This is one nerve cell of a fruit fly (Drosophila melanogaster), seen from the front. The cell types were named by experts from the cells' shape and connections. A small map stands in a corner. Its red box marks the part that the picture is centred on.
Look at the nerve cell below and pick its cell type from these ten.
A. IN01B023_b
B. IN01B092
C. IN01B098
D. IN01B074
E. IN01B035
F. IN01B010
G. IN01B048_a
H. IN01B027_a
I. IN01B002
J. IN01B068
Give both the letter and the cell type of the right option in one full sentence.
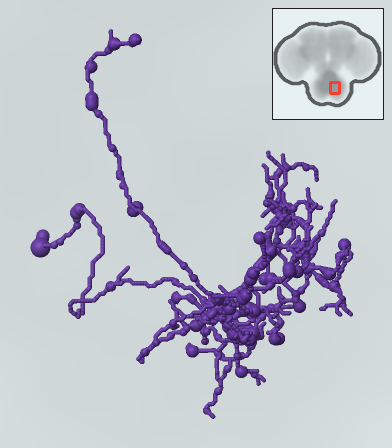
The cell type to which the nerve cell belongs is option J, IN01B068.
